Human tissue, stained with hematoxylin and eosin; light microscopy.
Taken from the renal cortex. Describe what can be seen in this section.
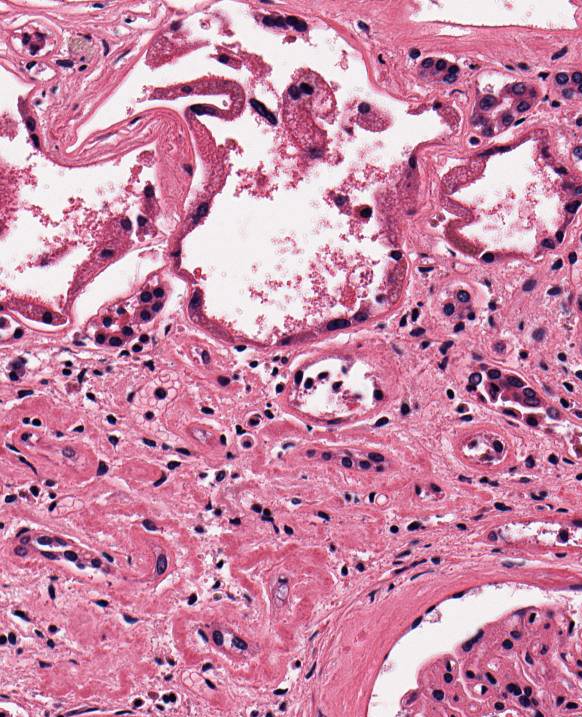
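Upper half: open spaces lined by single layer of flattened to low cuboidal cells, pink cytoplasm. Spaces hold loose pale pink granular material, few detached cells. Lower half: eosinophilic fibrous stroma, scattered small dark spindle and round nuclei. No fat cells anywhere.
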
